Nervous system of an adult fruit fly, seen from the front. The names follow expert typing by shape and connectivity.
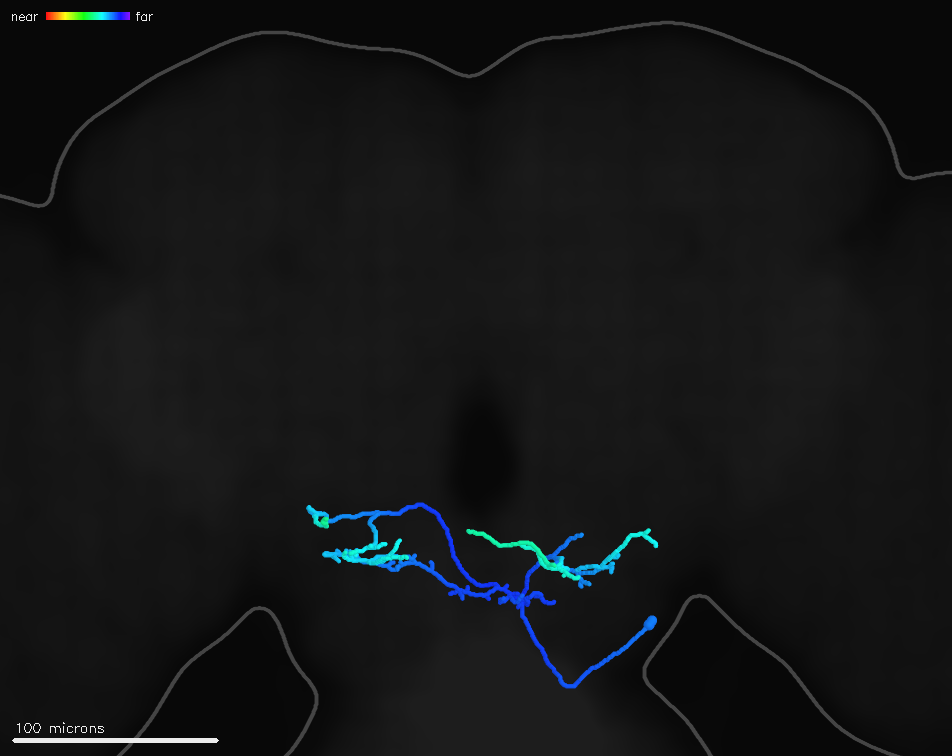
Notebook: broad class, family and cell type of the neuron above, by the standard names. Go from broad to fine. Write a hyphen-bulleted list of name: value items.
- broad class: central-brain intrinsic neuron
- family: hemilineage LB3
- cell type: GNG330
